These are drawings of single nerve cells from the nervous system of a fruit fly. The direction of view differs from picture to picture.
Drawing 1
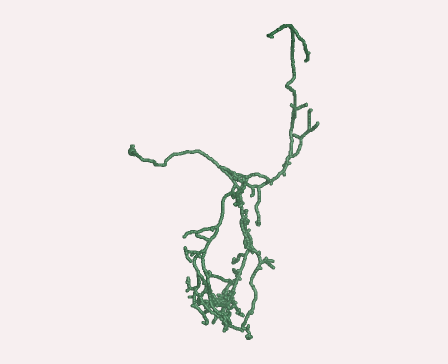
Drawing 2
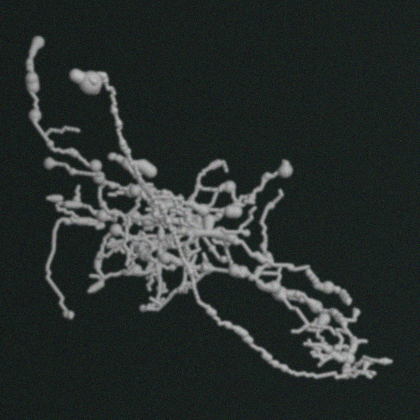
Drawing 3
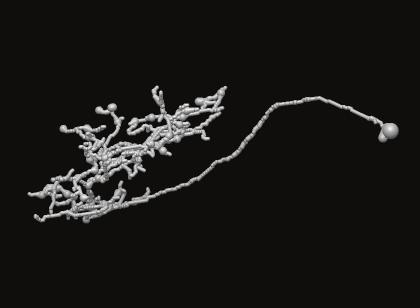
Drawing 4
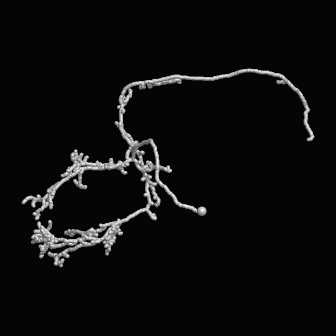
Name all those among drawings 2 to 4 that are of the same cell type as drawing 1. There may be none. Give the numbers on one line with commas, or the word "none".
4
